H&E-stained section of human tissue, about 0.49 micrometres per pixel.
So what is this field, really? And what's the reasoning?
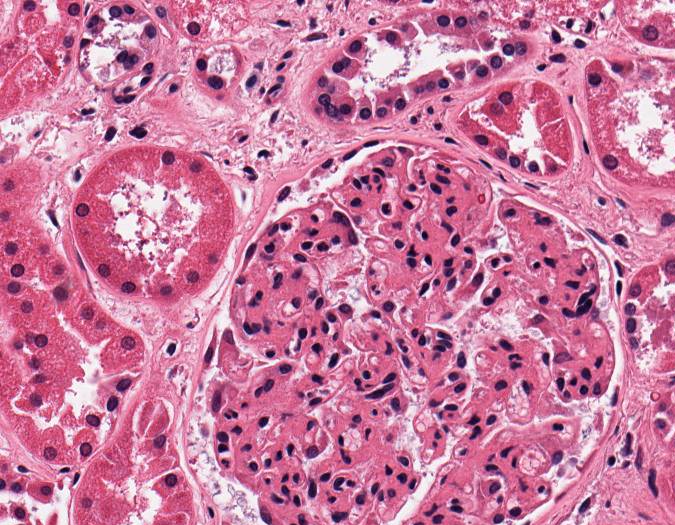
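You're looking at the cortical labyrinth of the kidney. Notice the large rounded glomerulus in the right-centre and lower field, with tubules to its left and top. A thin Bowman's capsule encloses the tuft, a narrow clear space showing at its left edge.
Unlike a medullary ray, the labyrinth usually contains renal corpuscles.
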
